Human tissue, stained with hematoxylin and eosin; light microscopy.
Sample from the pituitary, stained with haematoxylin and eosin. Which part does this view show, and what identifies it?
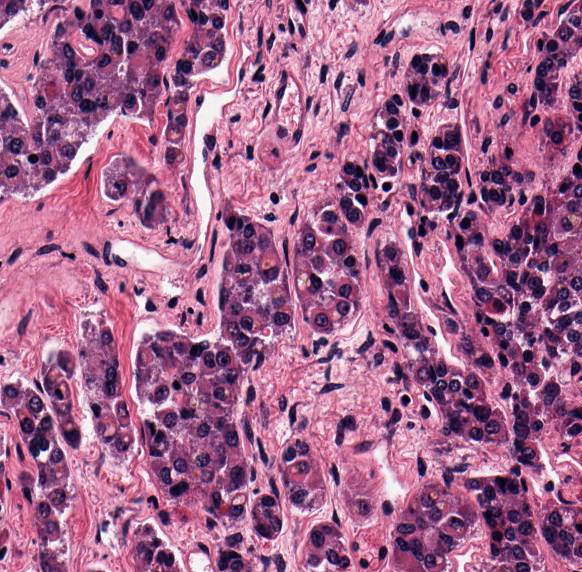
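What I'm looking at is pars distalis. Across the field, epithelioid cells sit in nests and cords, with bands of pink collagenous stroma between them. Scattered among the stromal fibres are slender spindle-shaped nuclei. The nested cells carry a moderate amount of granular, purplish-pink cytoplasm.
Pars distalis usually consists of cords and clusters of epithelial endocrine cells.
The nests form no gland lumens.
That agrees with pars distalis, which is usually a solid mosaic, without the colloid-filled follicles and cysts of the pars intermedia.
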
